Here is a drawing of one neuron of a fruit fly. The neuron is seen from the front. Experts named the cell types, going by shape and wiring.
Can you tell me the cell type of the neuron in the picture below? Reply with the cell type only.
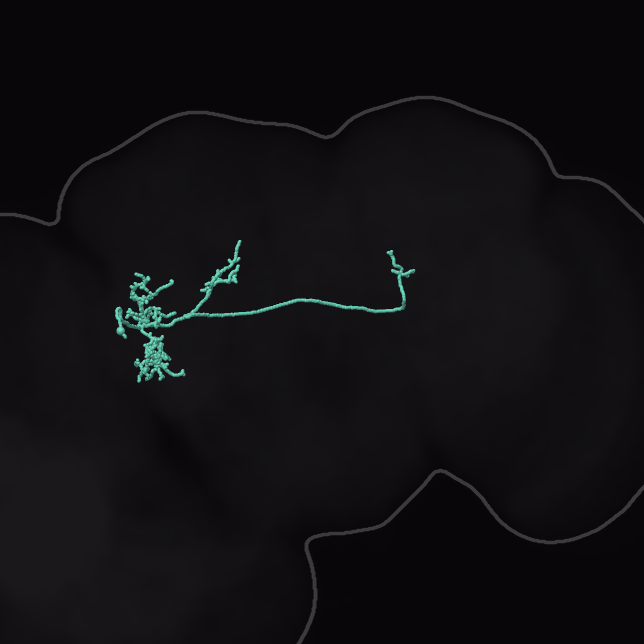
AVLP274_b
